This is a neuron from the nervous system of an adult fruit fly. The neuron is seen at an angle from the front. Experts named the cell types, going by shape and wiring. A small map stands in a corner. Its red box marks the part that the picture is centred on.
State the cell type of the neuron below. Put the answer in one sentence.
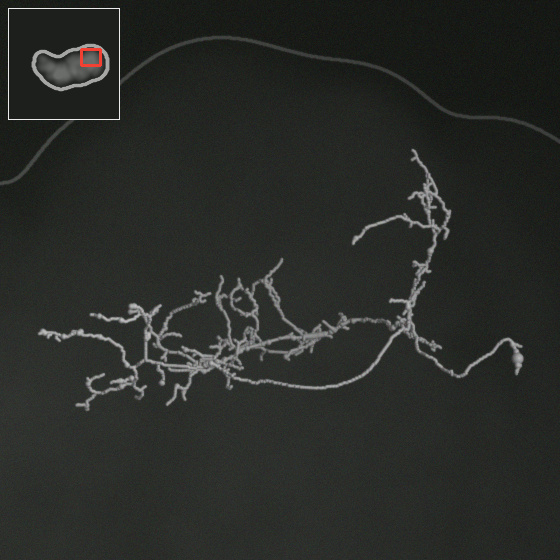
The cell type is PLP057.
